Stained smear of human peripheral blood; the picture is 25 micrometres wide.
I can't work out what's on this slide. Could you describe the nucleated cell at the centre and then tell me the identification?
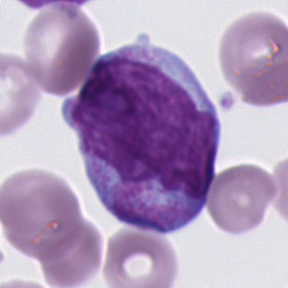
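First, size: the cell measures about 18 by 13 micrometres. Next, the nucleus fills most of it, leaving the widest band of cytoplasm at the bottom. The chromatin is finely textured and evenly spread, with no coarse dark clumps. Below the nucleus, the cytoplasm holds fine pinkish-purple granules. Finally, a small rounded bleb sticks out from the top edge. The cell is an atypical promyelocyte.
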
